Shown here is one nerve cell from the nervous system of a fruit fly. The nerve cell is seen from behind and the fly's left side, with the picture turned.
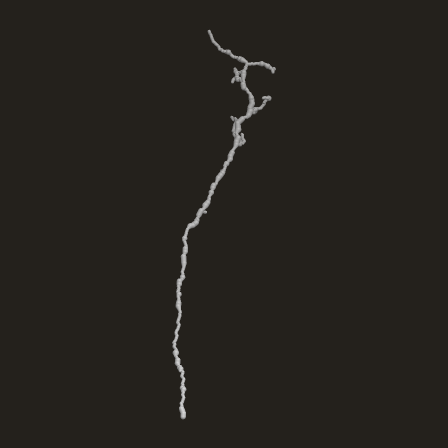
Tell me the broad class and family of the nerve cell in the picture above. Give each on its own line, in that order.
sensory neuron entering the nerve cord
class mechanosensory proprioceptive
